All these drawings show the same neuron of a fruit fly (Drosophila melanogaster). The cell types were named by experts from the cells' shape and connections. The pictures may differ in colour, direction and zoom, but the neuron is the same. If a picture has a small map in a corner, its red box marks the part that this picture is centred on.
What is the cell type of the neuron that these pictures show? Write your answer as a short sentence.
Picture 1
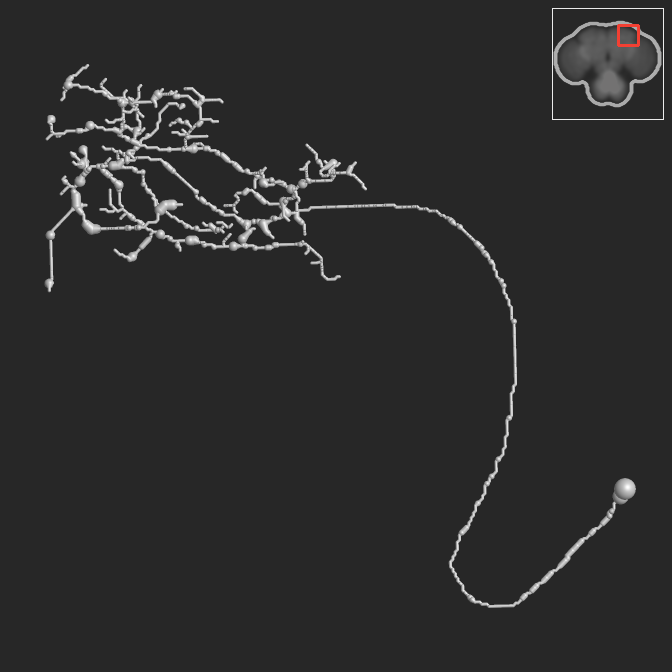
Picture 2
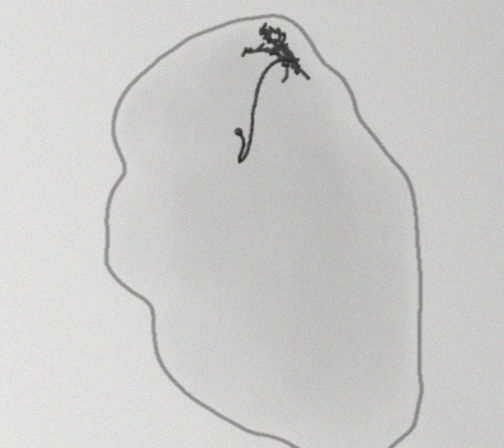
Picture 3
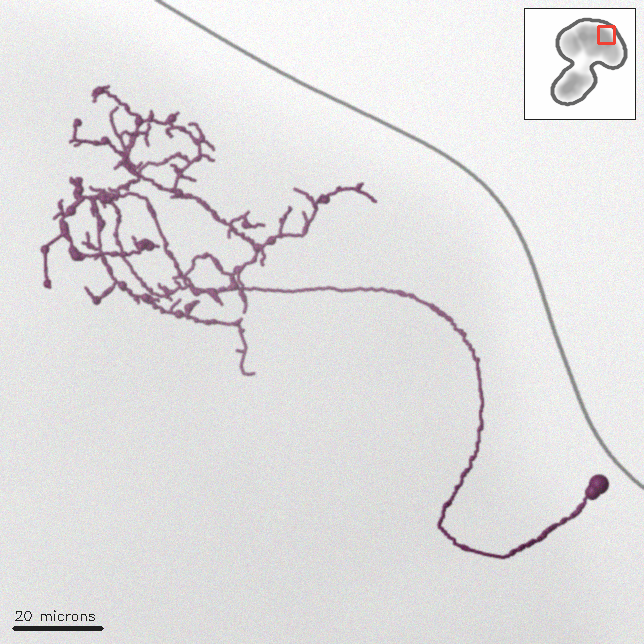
The cell type is SLP088_b.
